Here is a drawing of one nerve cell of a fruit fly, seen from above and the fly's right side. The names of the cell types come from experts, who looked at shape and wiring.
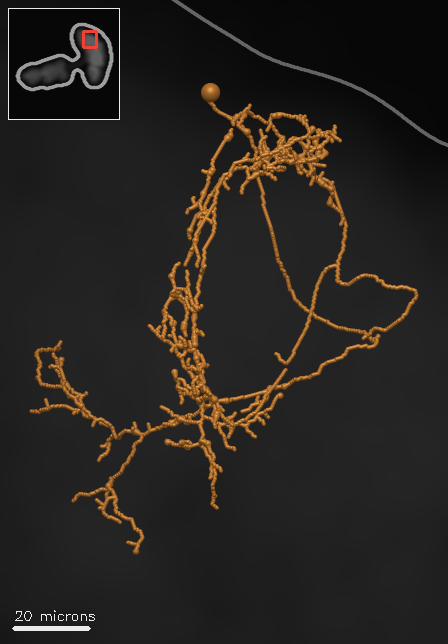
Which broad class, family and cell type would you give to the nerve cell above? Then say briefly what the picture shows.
It is a central-brain intrinsic neuron. The family is hemilineage SLPal1. It is of cell type SLP006. It is in the brain and does not reach the nerve cord. By the scale bar it is about 120 microns tall in this view. The picture shows dozens of branch ends.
